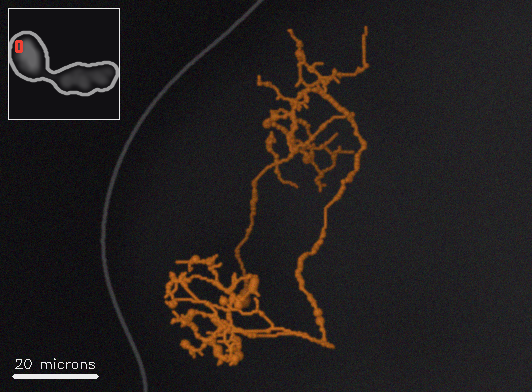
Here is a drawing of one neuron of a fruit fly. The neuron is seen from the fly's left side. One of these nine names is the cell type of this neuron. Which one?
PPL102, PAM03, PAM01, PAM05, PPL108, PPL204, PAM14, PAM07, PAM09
PAM01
